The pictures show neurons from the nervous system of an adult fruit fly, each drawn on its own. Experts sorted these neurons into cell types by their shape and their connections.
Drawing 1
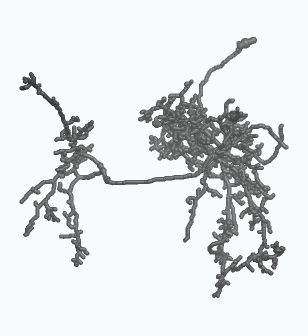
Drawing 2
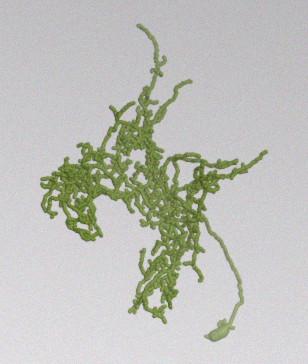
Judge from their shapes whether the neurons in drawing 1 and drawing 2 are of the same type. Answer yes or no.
no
